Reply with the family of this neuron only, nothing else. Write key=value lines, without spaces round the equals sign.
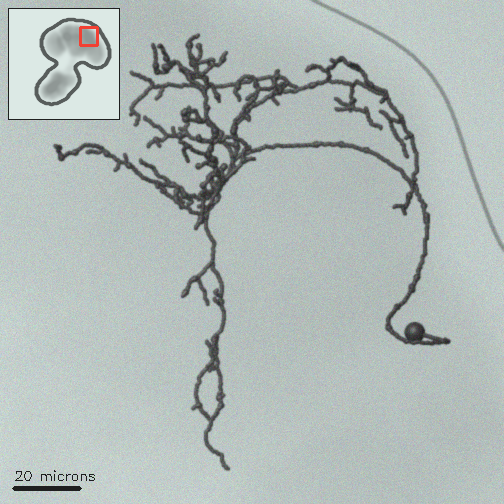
family=hemilineage SLPav2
